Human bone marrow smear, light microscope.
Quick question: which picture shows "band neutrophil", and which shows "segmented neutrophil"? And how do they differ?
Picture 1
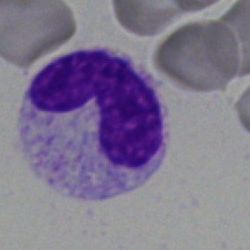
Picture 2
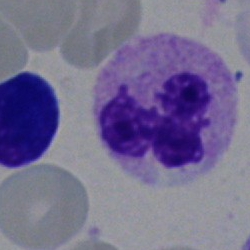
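In picture 1 is the band neutrophil; in picture 2, the segmented neutrophil. The band neutrophil's nucleus has its concave side facing the lower left of the cell, and pale lilac-grey cytoplasm fills that lower left part.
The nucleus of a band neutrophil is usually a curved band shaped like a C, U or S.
Its chromatin is dark purple and coarsely clumped, and no nucleoli are visible.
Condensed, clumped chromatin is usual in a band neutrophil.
The segmented neutrophil likewise has dark purple, coarsely clumped chromatin, and its cytoplasm shows no clear vacuoles. Both cells have a smooth edge, the band neutrophil being round and the segmented neutrophil roughly round. Red cells lie just above and to the upper right of the band neutrophil, whereas in picture 2 a darker-staining nucleated cell lies at the left edge, not touching the segmented neutrophil.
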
